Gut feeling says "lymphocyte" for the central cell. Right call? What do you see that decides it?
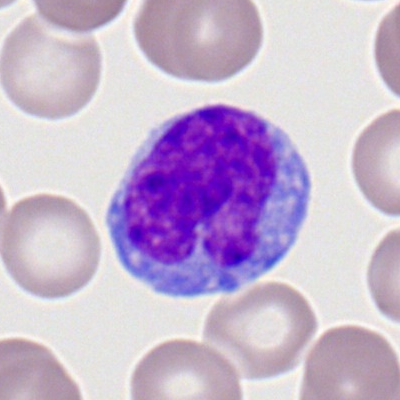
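Deep notch in the lower edge of the nucleus, making it bean-shaped. Verdict: monocyte; lymphocyte does not fit.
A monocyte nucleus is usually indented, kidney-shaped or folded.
Cytoplasm without coarse coloured granules; this sits with either name.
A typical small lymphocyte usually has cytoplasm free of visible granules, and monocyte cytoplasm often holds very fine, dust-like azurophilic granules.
No nucleoli seen; compatible with lymphocyte.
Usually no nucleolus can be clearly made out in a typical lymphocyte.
Chromatin clumped into dark patches with paler spaces between; outline roughly round, edge smooth; red cells on all sides.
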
